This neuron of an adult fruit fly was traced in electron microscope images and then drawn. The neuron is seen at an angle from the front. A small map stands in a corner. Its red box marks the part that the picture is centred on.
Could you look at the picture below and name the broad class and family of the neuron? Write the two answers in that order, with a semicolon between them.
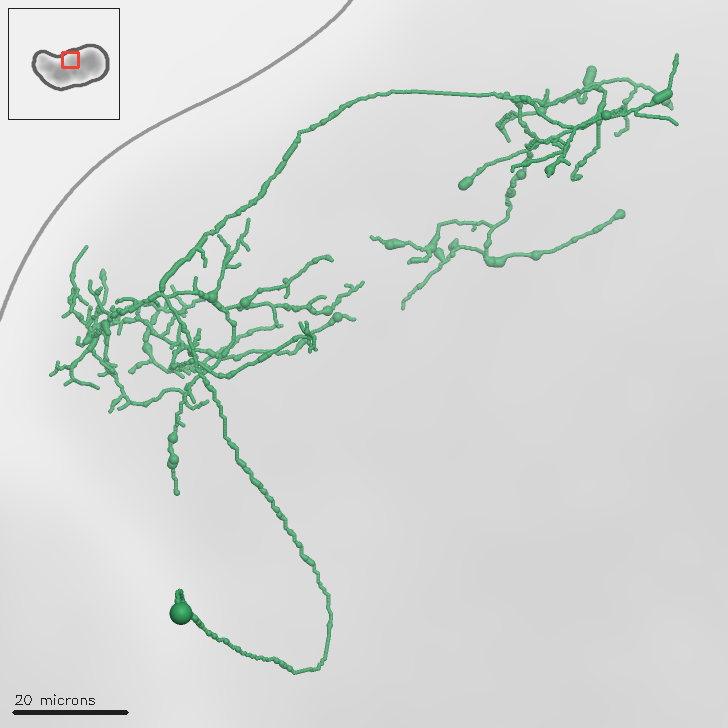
central-brain intrinsic neuron; hemilineage VPNl&d1_dorsal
